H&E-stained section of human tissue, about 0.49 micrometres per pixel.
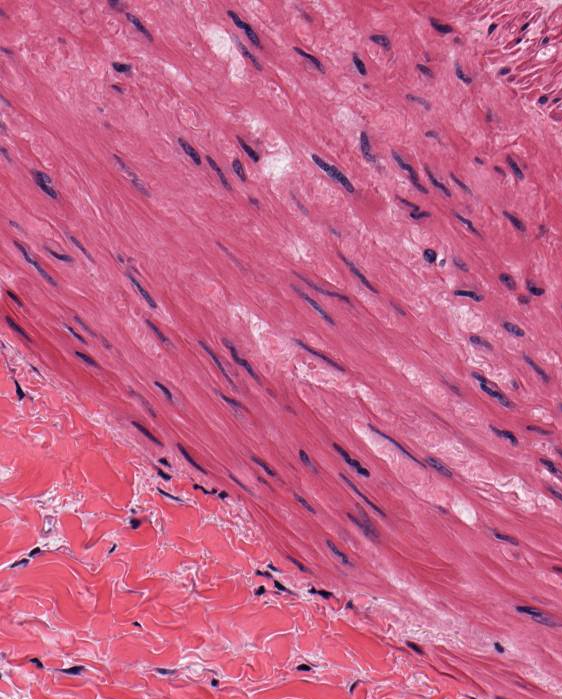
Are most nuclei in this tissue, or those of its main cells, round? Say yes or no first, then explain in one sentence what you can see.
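No. The smooth muscle nuclei are elongated and cigar-shaped with blunt ends.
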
